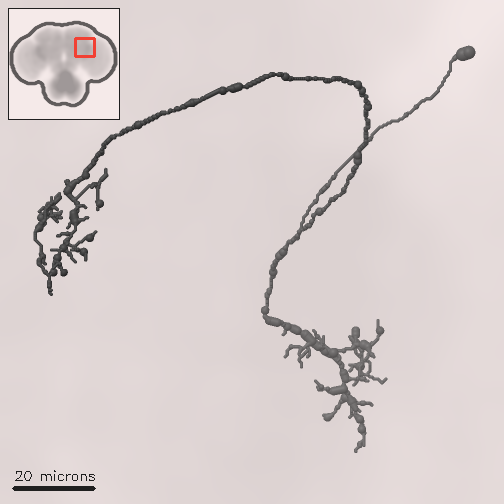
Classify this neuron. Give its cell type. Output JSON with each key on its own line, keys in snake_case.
{
 "cell_type": "LC9"
}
